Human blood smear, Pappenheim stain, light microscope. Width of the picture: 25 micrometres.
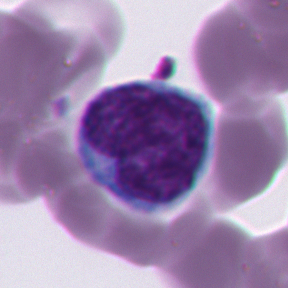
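Monocyte in the middle of the field: notice first that the cell is roughly round with a smooth outline. The nucleus fills most of it, so the cytoplasm is only a narrow rim. Look to the lower left, where that rim is widest. You will find no granules in the cytoplasm.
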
